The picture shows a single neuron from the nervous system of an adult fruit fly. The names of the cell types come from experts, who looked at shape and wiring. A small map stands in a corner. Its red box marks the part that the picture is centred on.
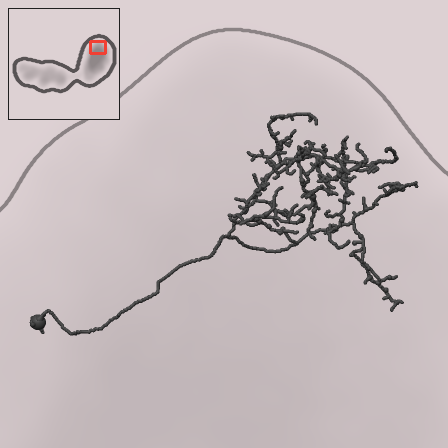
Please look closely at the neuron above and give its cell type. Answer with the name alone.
SMP408_b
